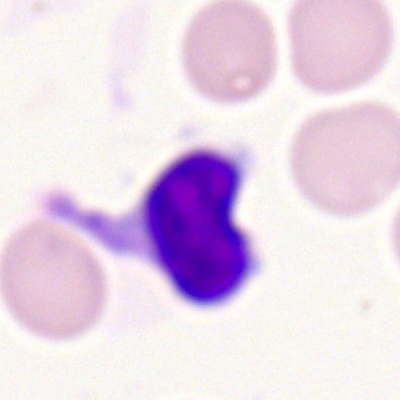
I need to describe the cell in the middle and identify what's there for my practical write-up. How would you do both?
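Nucleus first: it is kidney-shaped, with a notch on its right side. Chromatin next: it is stained deep purple and looks dense throughout. Then the cytoplasm, which is scant and pale blue and is drawn out into a tail extending to the left. The cell in the middle is a lymphocyte.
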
